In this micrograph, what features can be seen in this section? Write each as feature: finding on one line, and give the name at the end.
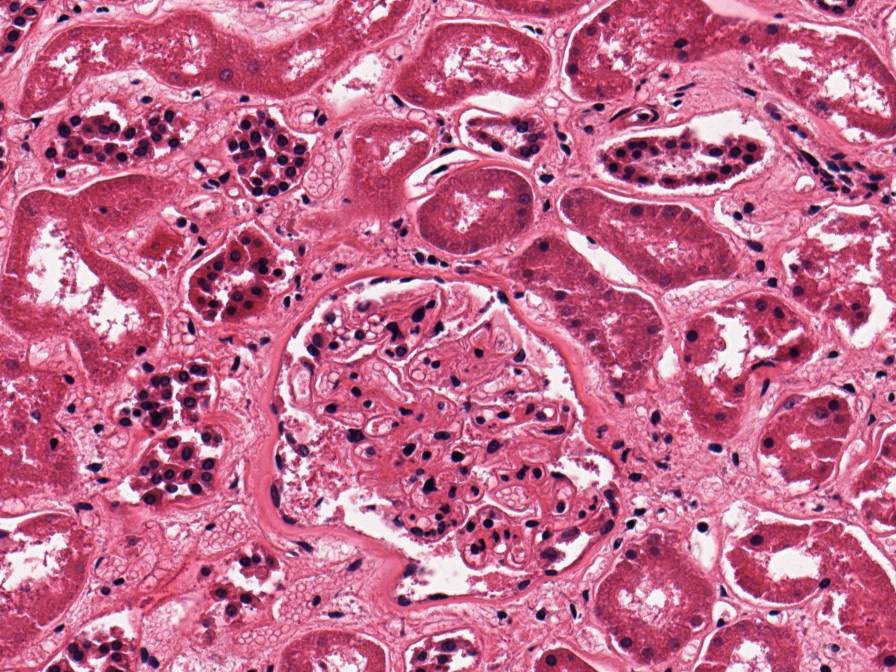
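Glomerulus: single, central, surrounded on all sides by cross-sectioned tubules
Tubules: most lined by cells with abundant granular pink cytoplasm and round nuclei
Other tubules: several, mostly in left half, closely crowded dark nuclei, less cytoplasm
Interstitium: scant, thin strands with scattered spindle-shaped nuclei
Name: renal cortex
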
